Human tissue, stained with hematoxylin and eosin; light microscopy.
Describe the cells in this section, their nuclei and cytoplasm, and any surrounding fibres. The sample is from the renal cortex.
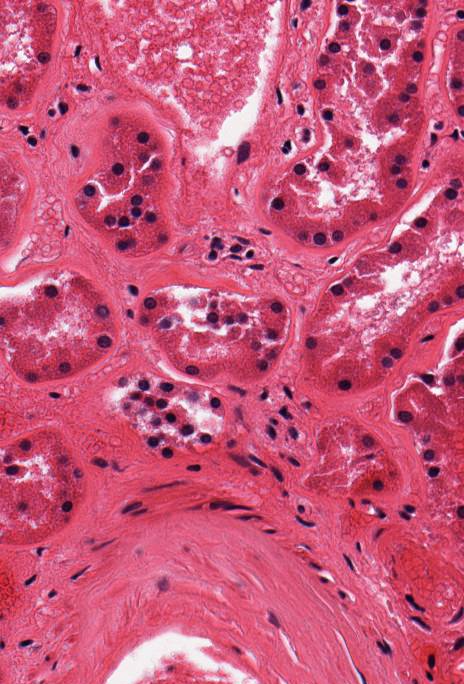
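Notice that most of the field holds closely packed rounded and oval tubular profiles separated by narrow strips of stroma. Inside them, the cells have round dark nuclei lying mostly toward the outer edge, and abundant pink cytoplasm, finely granular to vacuolated. The centres hold narrow, irregular clefts with pale wispy material, not wide open lumens.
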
